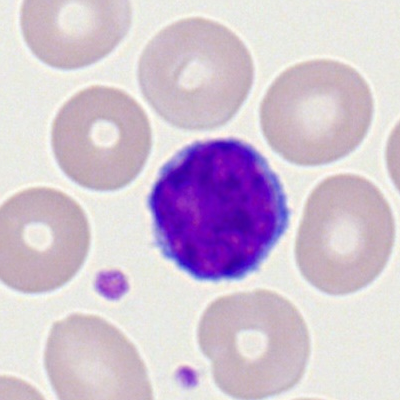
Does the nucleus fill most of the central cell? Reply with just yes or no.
Yes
